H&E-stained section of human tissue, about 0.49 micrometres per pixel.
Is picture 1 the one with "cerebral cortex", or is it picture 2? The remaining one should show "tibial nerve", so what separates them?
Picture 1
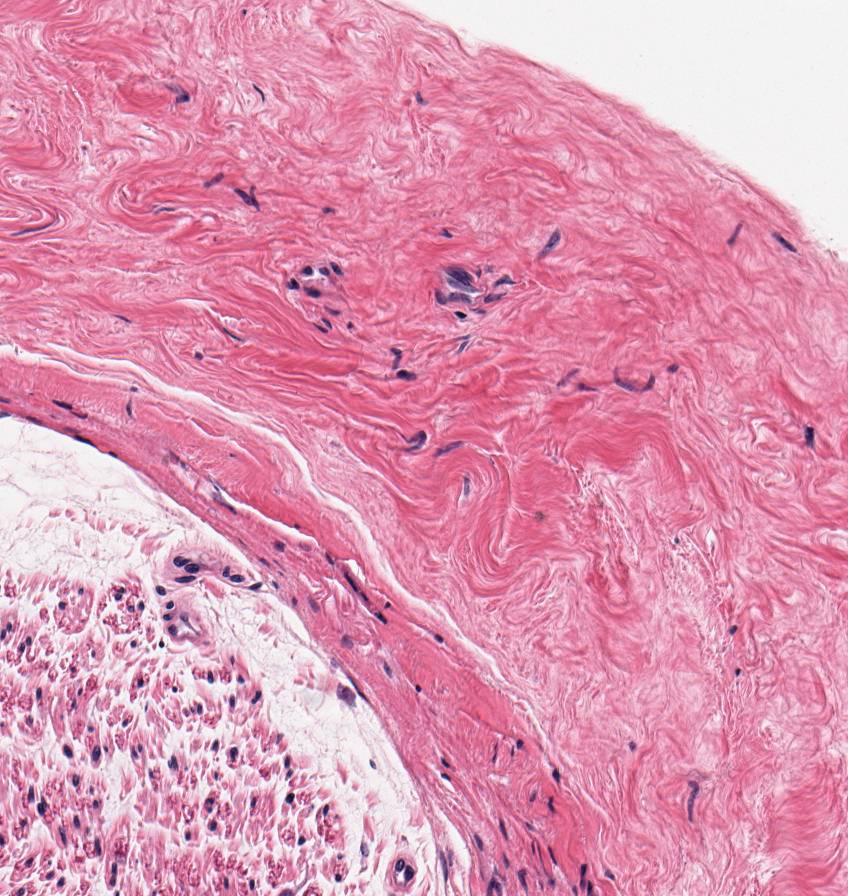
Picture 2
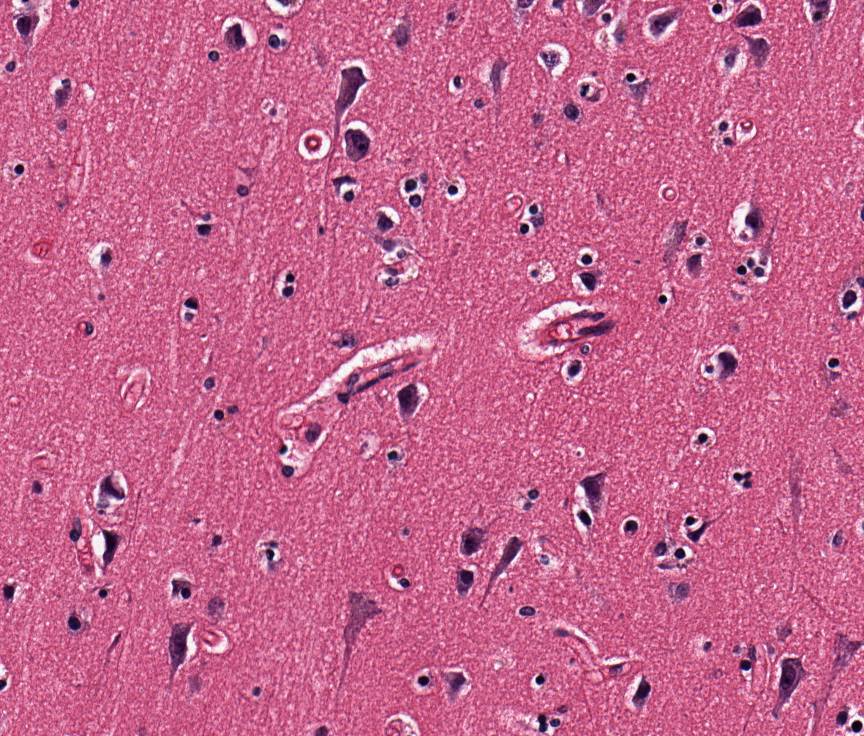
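Picture 1 is tibial nerve; picture 2 is cerebral cortex. In the tibial nerve, a rounded bundle cut across at lower left consists of small pink fibre profiles with scattered dark nuclei and is wrapped by a curved band of thin layers with flattened, elongated nuclei. Dense, wavy pink collagen bundles fill most of the upper and right parts. In the cerebral cortex, cells lie singly without forming sheets or nests in a finely granular, faintly fibrillary pink background with no bundles, among them neurons with triangular bodies and a single tapering process.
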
